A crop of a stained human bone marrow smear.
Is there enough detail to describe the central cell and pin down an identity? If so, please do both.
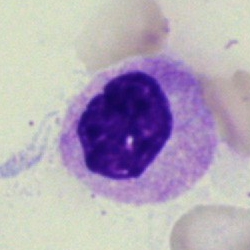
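Outline round and smooth. Nucleus notched along its upper edge. Chromatin dark purple, densely clumped. Cytoplasm contains fine pinkish-purple granules. Band neutrophil.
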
